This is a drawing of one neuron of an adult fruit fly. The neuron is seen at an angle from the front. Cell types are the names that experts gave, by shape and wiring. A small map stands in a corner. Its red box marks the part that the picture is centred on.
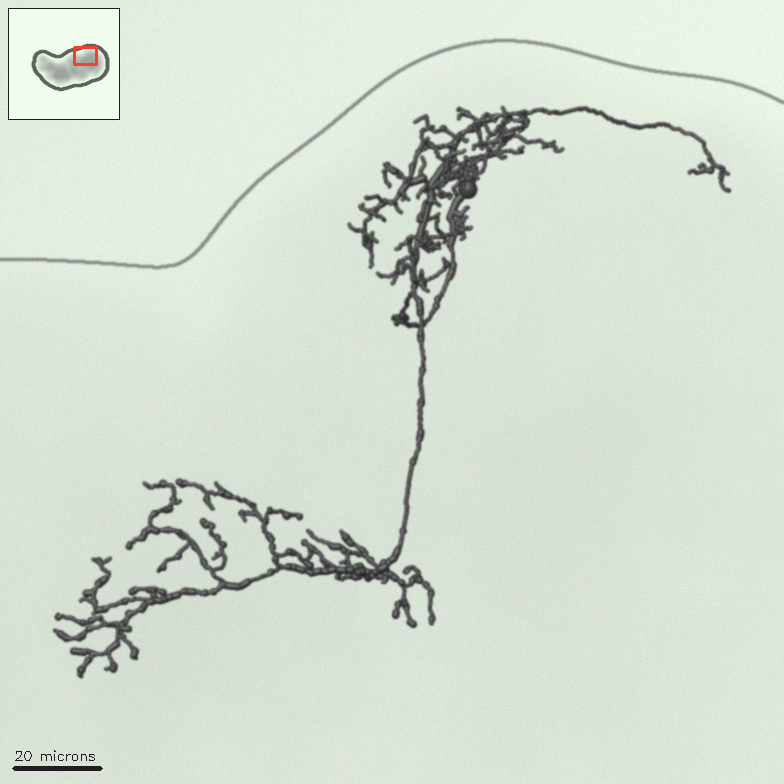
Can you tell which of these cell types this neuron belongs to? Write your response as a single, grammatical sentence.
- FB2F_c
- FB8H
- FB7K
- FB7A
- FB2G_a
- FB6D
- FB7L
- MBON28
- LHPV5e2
This neuron is recognized as the cell type FB7A.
